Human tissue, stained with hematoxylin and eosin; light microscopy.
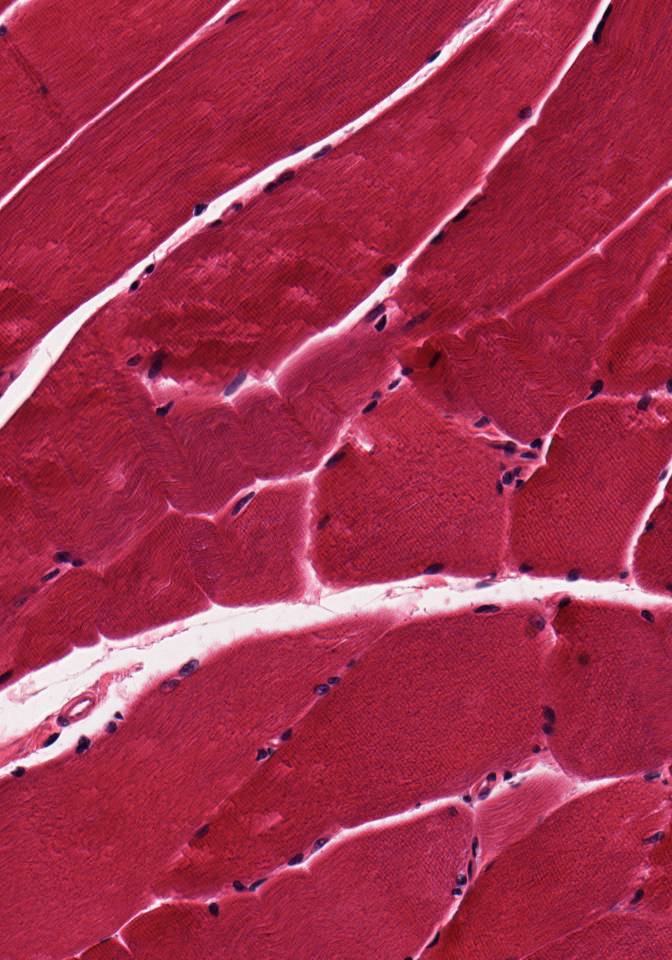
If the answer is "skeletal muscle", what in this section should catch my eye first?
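Skeletal muscle. Upper half of field: long fibres running diagonally, lower left to upper right.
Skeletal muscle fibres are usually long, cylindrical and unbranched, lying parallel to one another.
Fits: fibres here broad and unbranched, with deeply eosinophilic cytoplasm.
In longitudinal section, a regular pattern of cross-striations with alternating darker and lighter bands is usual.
Fits: fine cross-striations made out within the fibres in places.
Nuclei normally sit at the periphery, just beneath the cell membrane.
Fits: dark, flattened oval nuclei at the fibre edges, not in the centres.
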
